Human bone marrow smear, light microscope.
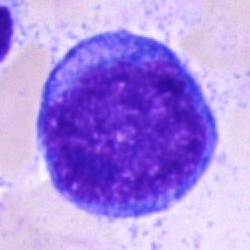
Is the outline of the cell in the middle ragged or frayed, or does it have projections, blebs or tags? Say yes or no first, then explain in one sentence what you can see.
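No. The cell outline is round and smooth.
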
